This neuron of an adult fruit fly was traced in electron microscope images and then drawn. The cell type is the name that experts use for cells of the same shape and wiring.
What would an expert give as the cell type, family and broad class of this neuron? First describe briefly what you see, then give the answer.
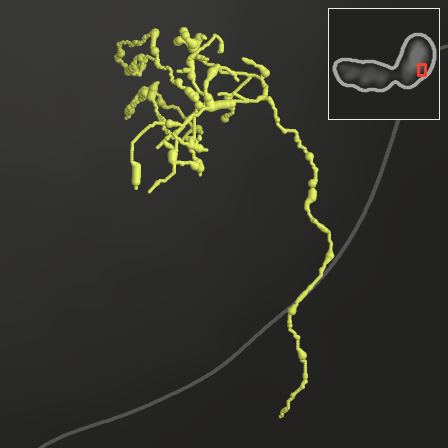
No cell body is drawn. In this view it is taller than it is wide. It is of cell type PhG14. The name of its family is class gustatory. Its broad class is sensory neuron entering the brain.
